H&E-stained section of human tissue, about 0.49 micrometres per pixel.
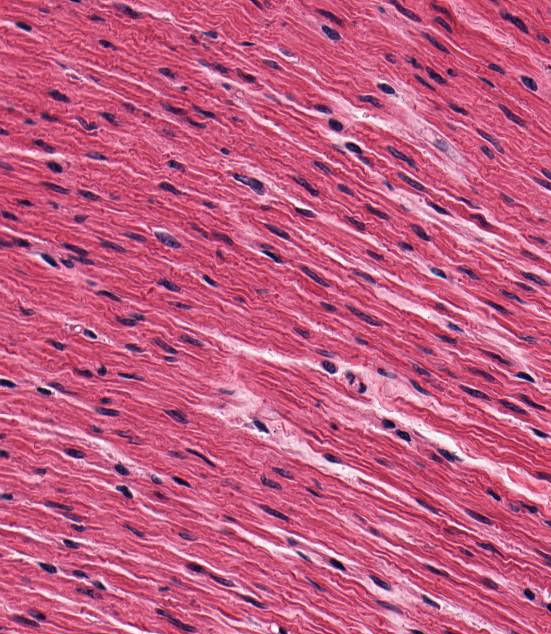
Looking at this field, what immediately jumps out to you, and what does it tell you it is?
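Smooth muscle, checked in three steps. Fibres come first: long, parallel pink fibres fill the whole field, running diagonally from upper left to lower right.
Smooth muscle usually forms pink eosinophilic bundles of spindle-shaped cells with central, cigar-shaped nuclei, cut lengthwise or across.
Nuclei next: they are dark purple and oval to elongated, with their long axes parallel to the fibres. Their spread last: the nuclei are scattered singly and fairly evenly across the field.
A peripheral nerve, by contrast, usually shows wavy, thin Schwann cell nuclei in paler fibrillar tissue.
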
